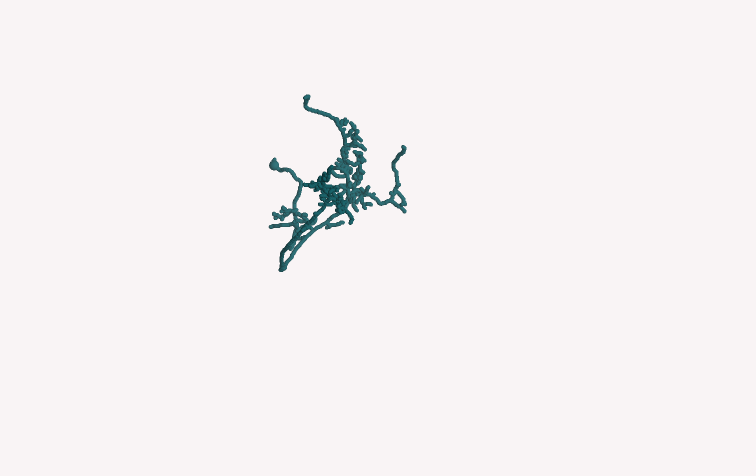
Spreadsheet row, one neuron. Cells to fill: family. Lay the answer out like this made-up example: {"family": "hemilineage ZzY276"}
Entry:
{"family": "hemilineage PSp1"}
